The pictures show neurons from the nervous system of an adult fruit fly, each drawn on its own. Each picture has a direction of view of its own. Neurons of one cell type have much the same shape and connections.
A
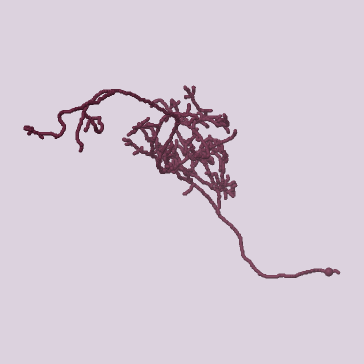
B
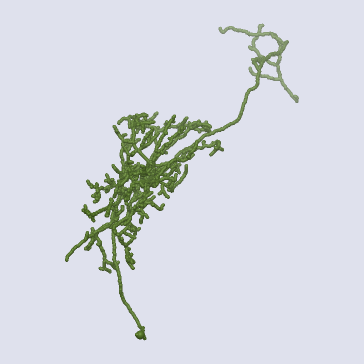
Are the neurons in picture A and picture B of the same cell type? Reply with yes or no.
yes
